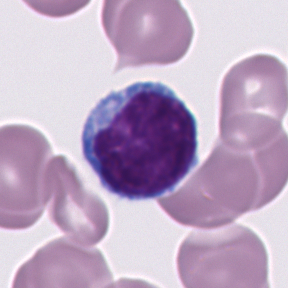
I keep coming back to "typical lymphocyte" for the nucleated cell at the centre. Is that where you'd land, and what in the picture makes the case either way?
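Typical lymphocyte holds up. Chromatin: dense, dark purple, with a coarse, clumped texture that can be made out.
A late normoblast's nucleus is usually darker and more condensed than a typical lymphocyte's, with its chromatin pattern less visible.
The visible clumped texture sits with typical lymphocyte rather than normoblast. Granules: none in the cytoplasm.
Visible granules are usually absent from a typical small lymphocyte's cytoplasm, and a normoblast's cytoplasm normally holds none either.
This feature therefore fits both names. Also seen: round cell with a smooth outline; no nucleoli; no vacuoles; nucleus filling about 80% of the cell's area; only red cells around it, with no other nucleated cell in view.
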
